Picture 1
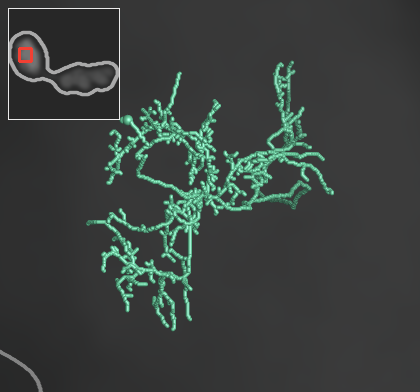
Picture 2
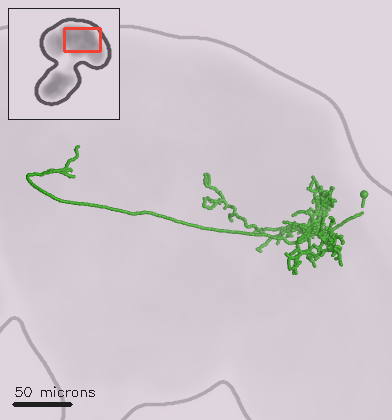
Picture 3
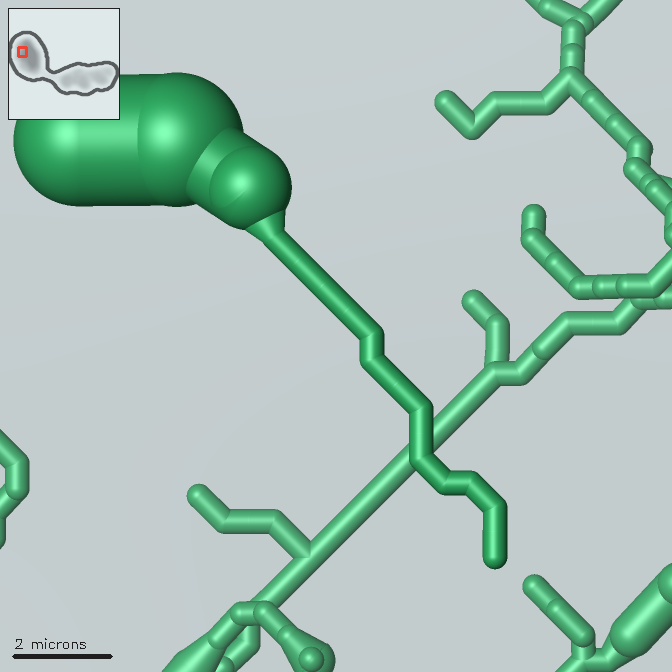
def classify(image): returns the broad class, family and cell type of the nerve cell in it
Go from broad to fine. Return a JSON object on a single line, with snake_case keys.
{"broad_class": "central-brain intrinsic neuron", "family": "hemilineage VLPl&d1_lateral", "cell_type": "AVLP274_a"}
